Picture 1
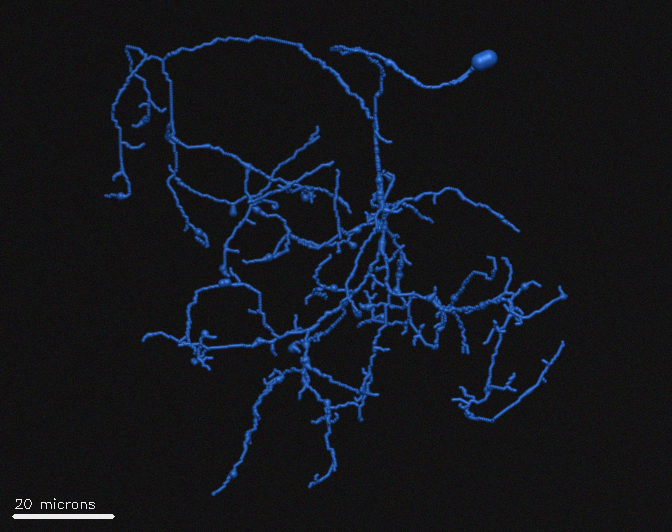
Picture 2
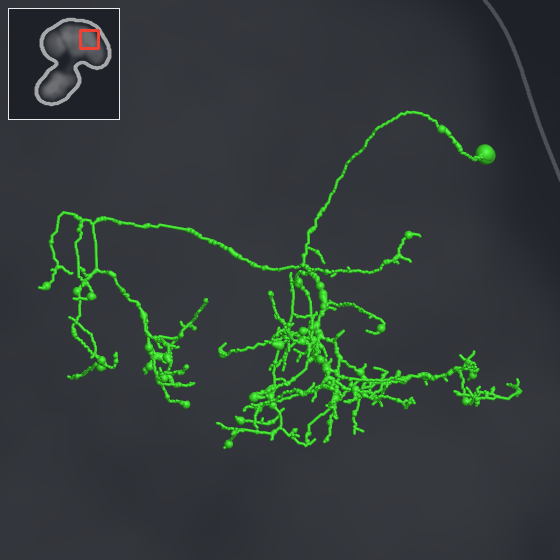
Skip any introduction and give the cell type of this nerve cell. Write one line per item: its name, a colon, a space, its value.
cell type: AVLP051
